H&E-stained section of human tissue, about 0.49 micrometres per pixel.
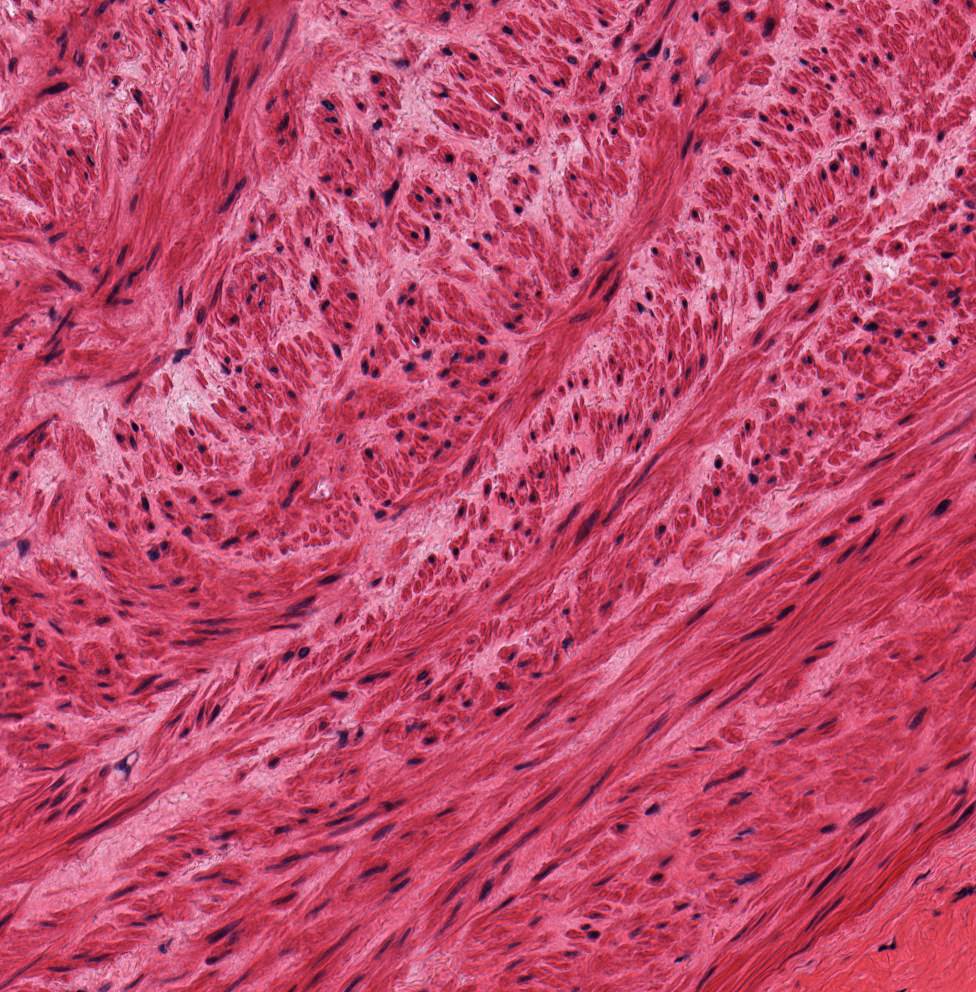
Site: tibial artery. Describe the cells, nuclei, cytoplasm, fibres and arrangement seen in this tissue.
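Field filled by bundles of smooth muscle cells in interlacing fascicles at different angles. Lengthwise-cut bundles: nuclei elongated, cigar-shaped, along the cells' long axis. Nuclei small, dark, fairly uniform in size throughout. Bundles separated by thin strands of pale pink loose connective tissue.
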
